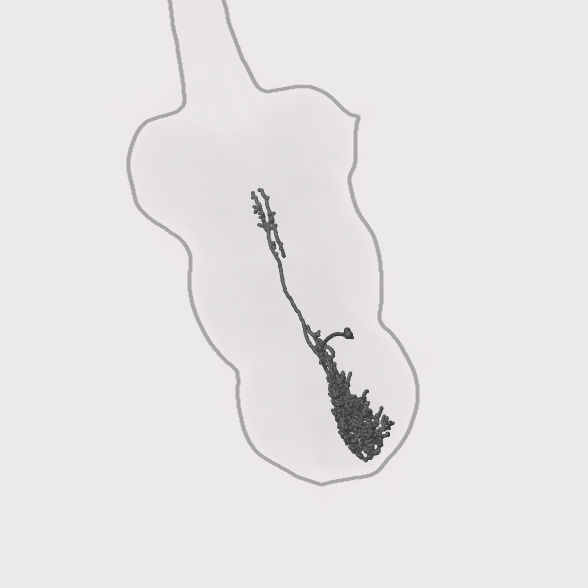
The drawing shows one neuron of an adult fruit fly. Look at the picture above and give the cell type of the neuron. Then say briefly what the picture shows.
Its cell type is IN23B007. It is a nerve-cord intrinsic neuron. It is in the nerve cord and does not reach the brain. The cell body can be seen in the middle of the picture.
